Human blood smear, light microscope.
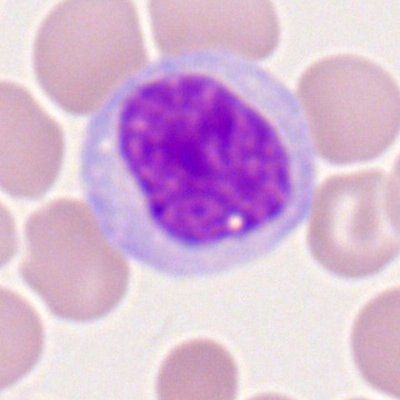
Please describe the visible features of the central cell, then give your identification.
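Round and smooth, the cell's outline encloses purple chromatin that is patchy, with darker clumps between paler spaces. The cytoplasm is pale blue-grey and shows no visible granules. Answer: monocyte.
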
